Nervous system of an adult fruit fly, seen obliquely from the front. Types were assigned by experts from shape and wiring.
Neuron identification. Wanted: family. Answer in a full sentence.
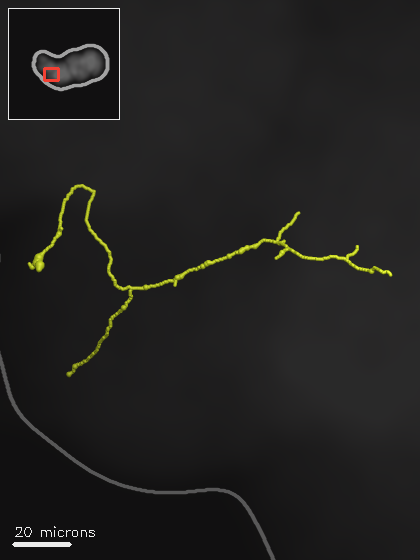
The family is hemilineage 19A.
